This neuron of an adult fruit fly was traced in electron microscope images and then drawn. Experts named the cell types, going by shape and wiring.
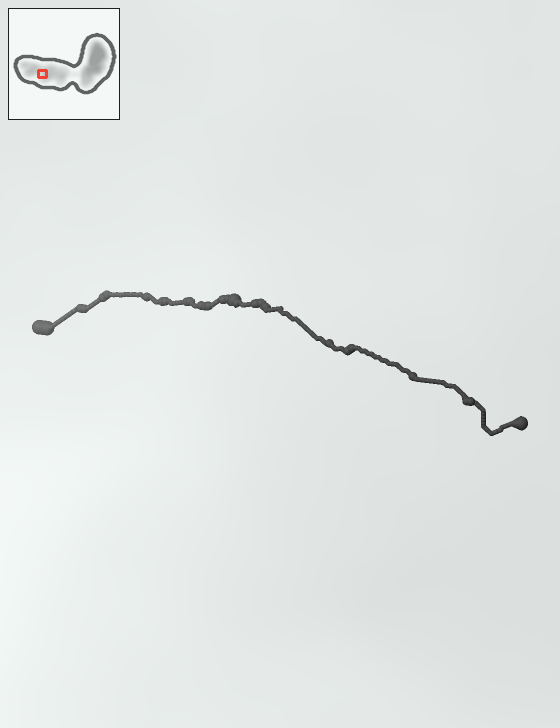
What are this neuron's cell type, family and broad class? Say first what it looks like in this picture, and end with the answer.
No cell body is drawn. It has a dozen or fewer branch ends. The cell type is SNta35. The name of its family is class mechanosensory tactile. This is a sensory neuron entering the nerve cord.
